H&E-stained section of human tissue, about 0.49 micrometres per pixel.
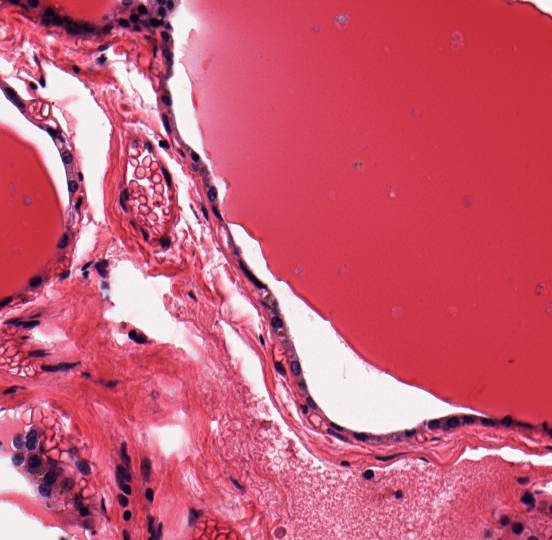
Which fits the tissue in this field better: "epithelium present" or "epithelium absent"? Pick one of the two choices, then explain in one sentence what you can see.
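Epithelium present. The large follicle is lined by a single layer of flattened cells with elongated dark nuclei.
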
